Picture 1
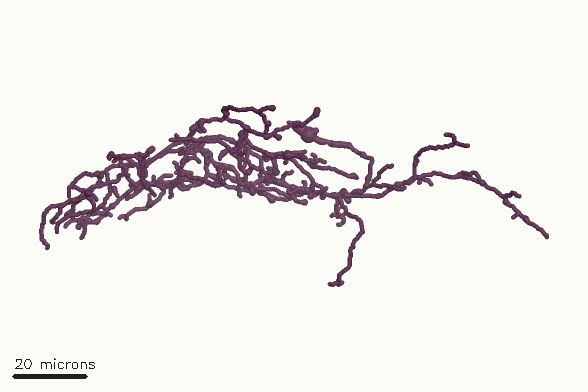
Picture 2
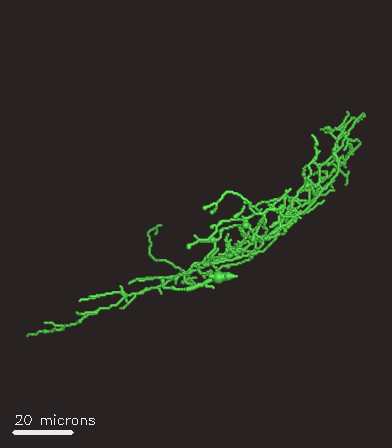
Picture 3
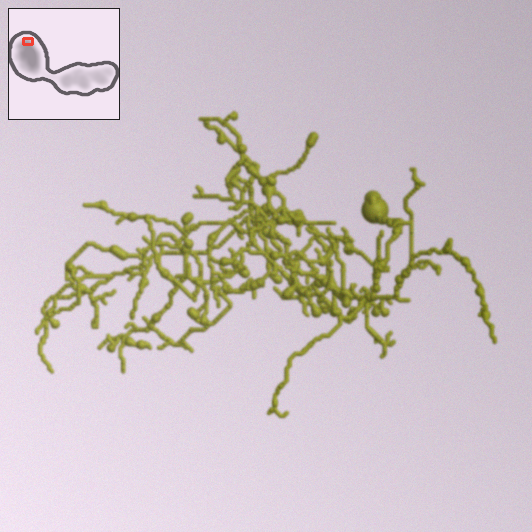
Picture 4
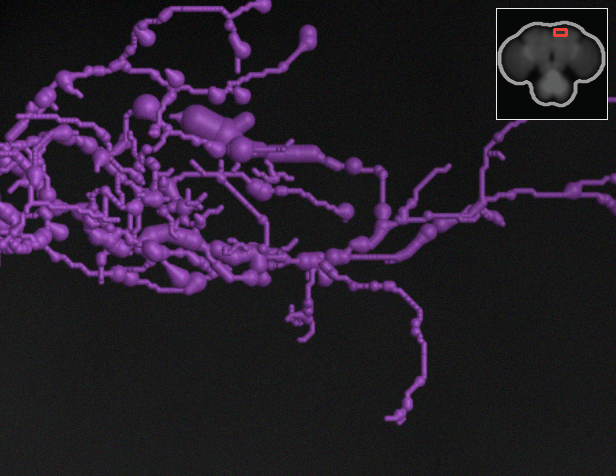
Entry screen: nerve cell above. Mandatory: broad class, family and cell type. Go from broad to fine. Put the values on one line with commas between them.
central-brain intrinsic neuron, hemilineage SMPpd2, SMP539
